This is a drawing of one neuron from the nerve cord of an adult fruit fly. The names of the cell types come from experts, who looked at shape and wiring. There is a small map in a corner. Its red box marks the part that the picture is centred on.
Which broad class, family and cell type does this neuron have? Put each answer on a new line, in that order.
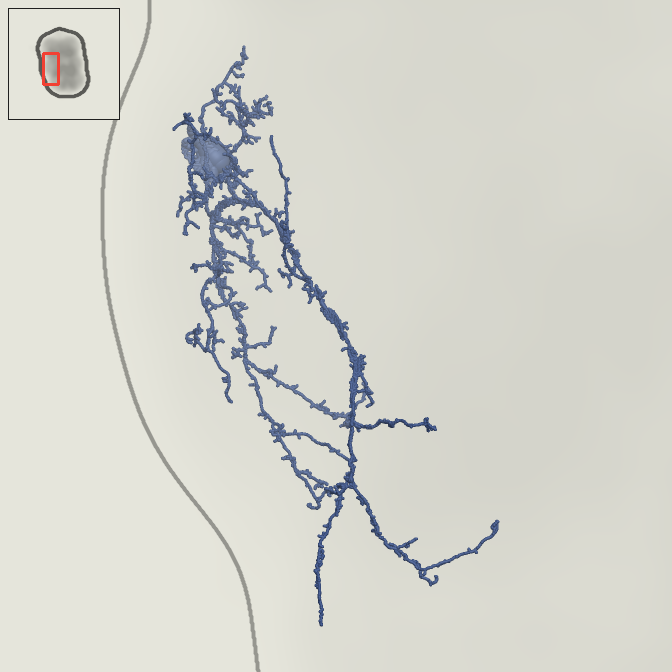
motor neuron of the nerve cord
hemilineage 15B
MNml79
